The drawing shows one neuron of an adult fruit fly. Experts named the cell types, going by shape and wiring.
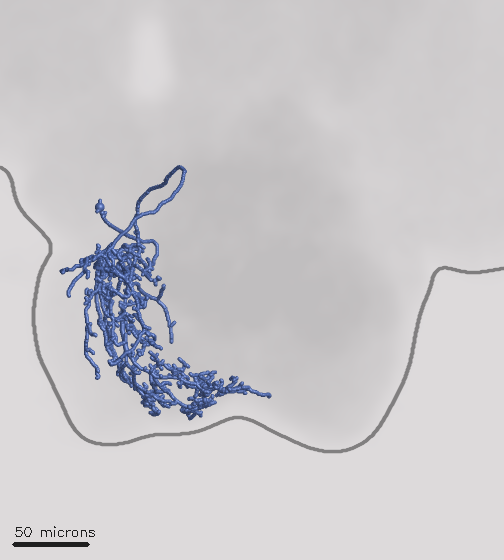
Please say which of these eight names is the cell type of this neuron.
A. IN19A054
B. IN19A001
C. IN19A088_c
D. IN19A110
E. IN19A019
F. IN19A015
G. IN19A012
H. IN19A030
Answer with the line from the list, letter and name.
E. IN19A019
